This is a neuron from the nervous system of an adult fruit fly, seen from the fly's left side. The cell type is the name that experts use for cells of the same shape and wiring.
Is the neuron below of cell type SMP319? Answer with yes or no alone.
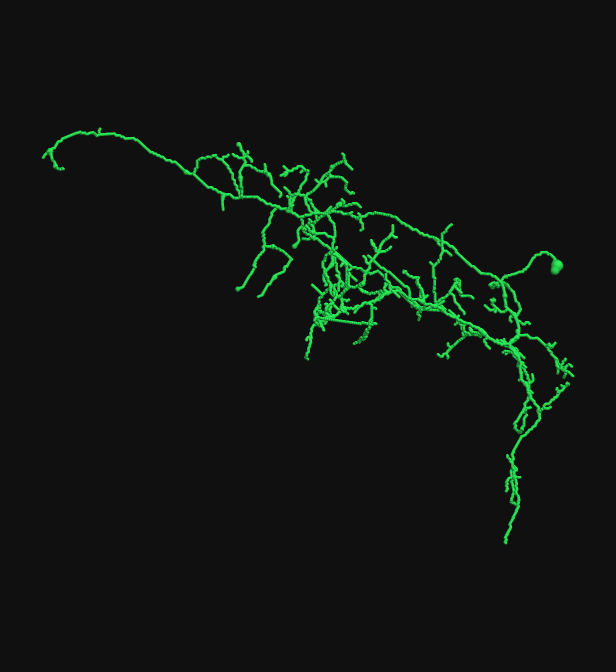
no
